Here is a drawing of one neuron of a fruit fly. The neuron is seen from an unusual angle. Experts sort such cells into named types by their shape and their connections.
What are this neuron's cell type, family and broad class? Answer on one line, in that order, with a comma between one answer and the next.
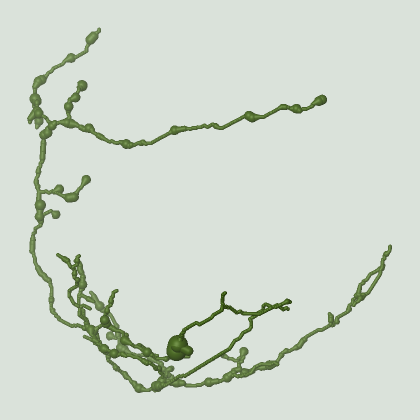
IN01B045, hemilineage 01B, nerve-cord intrinsic neuron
